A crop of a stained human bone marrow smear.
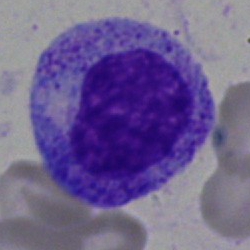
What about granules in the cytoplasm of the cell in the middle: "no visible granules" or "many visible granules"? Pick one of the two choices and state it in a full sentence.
In the cytoplasm of this cell, many granules are visible.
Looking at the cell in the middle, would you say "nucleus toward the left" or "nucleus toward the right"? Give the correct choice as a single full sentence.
The nucleus is placed toward the right, whether upper, middle or lower.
